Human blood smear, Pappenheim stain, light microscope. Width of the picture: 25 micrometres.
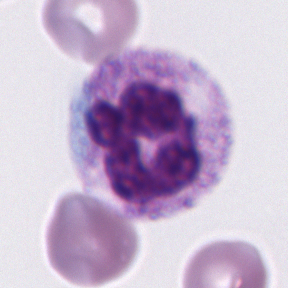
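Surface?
Smooth, no projections; cell about 15 micrometres across.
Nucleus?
Several lobes, clustered in the centre of the cell.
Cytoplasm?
Abundant, pale pinkish-lilac, surrounding the nucleus on all sides, with fine purple granules scattered throughout.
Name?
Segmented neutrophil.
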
